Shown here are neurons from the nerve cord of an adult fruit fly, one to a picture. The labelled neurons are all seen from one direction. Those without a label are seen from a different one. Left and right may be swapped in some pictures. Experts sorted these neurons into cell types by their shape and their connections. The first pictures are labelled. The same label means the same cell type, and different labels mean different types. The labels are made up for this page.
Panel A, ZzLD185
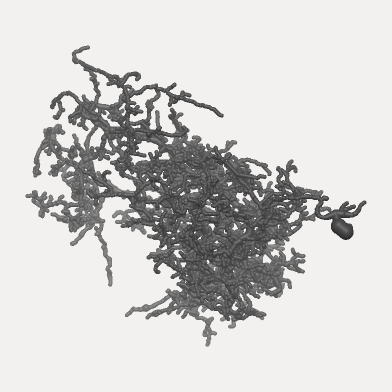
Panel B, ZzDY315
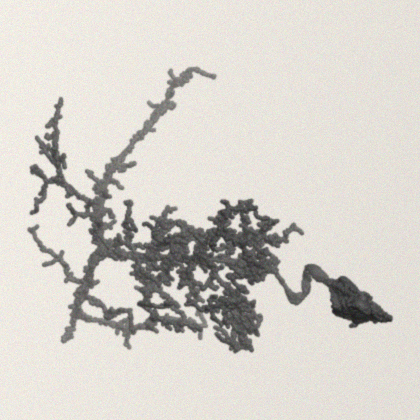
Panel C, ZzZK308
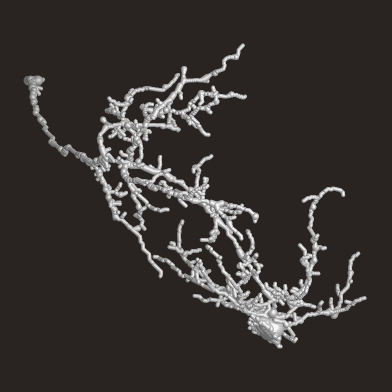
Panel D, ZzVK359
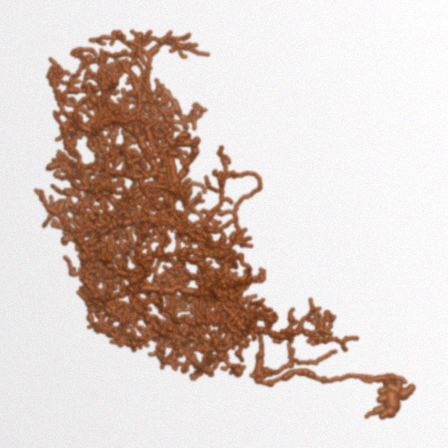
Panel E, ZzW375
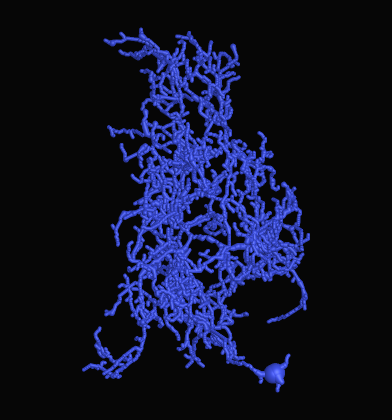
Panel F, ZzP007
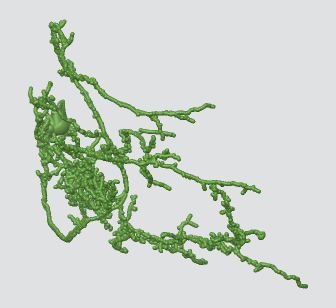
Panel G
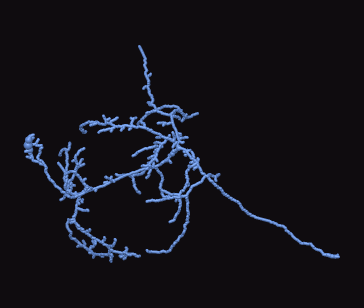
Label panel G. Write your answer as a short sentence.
It belongs to ZzZK308.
